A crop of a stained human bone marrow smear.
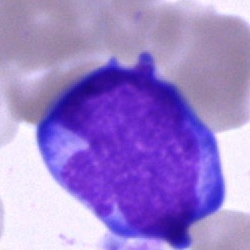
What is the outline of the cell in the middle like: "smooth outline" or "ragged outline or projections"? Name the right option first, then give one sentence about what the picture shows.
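Ragged outline or projections. Two small rounded knobs project from the upper edge of the cell.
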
